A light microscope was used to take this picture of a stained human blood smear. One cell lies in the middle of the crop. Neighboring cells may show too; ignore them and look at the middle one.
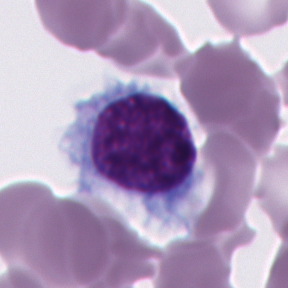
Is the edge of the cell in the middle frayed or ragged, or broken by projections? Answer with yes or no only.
Yes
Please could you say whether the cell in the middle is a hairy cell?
yes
